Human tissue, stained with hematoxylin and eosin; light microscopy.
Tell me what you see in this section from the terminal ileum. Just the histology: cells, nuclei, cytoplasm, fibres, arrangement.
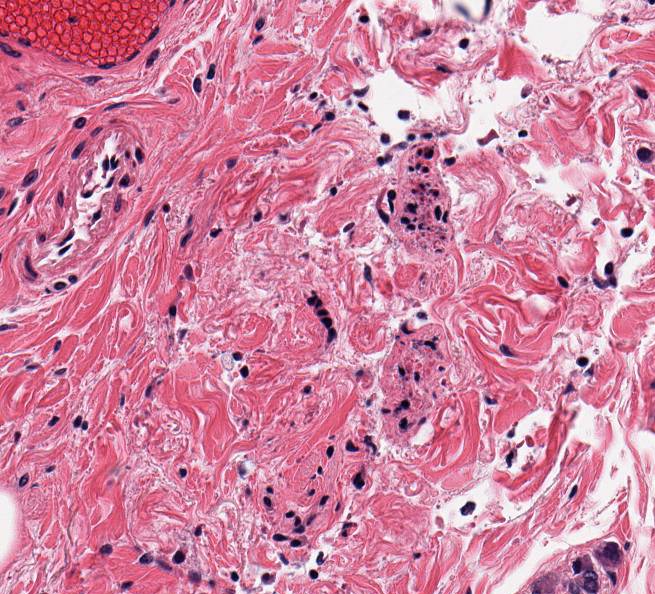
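Taking four points in turn, the top-left corner holds a vessel whose lumen is tightly packed with red blood cells. As for the nuclei scattered among the collagen bundles, most are small, dark and spindle-shaped to oval. Near the centre and right, small clusters of dark, irregular nuclei sit in pale bluish-purple material. Toward the upper right, the collagen is looser, with white clefts between the bundles.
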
